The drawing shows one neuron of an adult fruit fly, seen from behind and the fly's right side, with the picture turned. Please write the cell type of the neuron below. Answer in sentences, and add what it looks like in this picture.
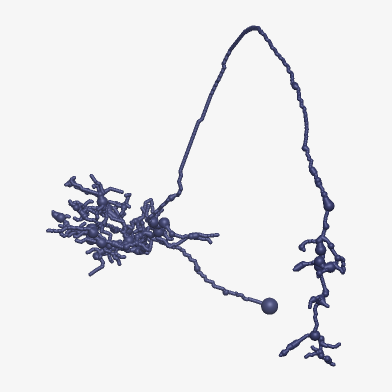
Its cell type is Tm37. This is an optic-lobe intrinsic neuron. Dozens of branch ends can be seen. As drawn here it is about as wide as it is tall.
